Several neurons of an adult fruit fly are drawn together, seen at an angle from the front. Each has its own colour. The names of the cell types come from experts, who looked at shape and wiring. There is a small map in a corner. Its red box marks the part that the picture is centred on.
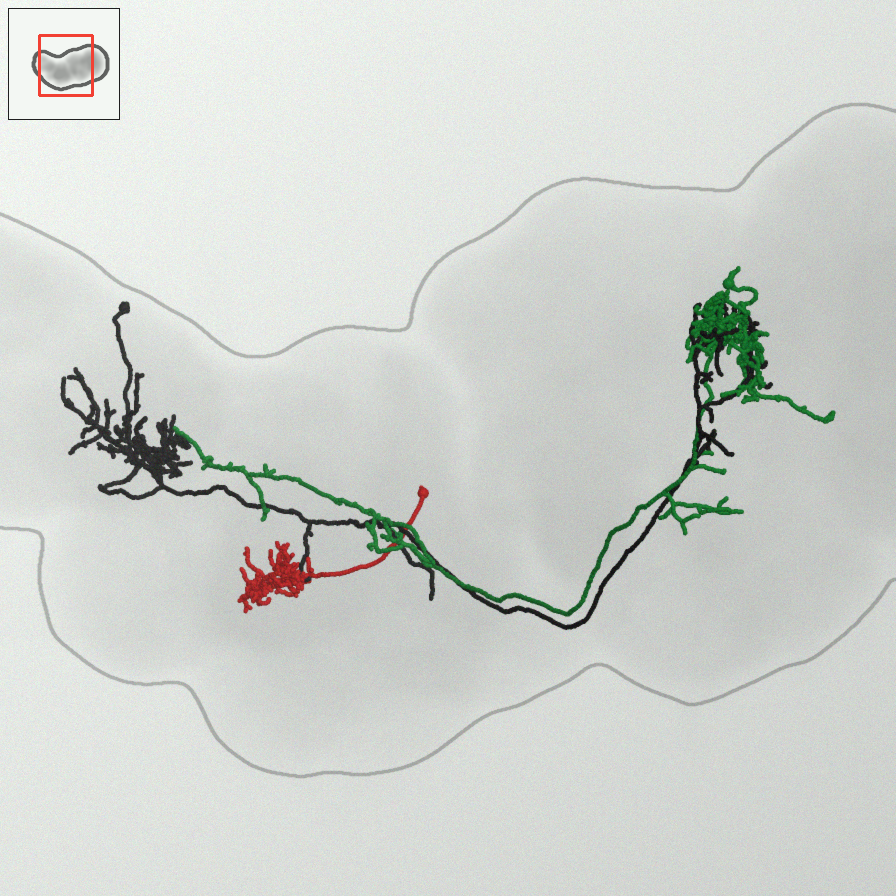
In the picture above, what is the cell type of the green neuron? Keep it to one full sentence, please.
The neuron is categorized under cell type DNp41.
